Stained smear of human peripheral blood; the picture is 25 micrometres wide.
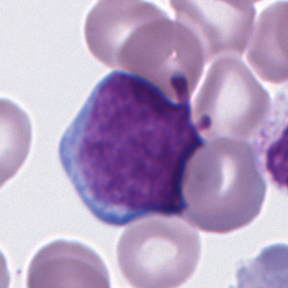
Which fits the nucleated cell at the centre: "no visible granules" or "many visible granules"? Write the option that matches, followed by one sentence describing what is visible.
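No visible granules. No granules are visible in the cytoplasm.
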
